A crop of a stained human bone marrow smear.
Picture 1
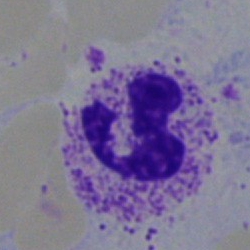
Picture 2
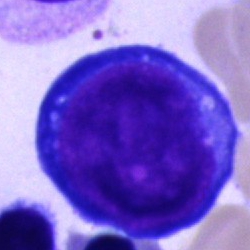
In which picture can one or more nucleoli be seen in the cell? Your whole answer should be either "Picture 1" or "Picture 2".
Picture 2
